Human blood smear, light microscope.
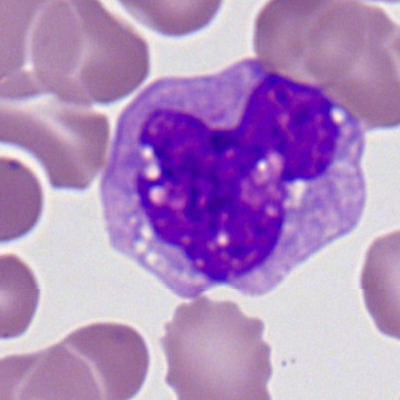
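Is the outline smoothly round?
No; it is irregular and angular.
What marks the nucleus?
A deep notch at its top edge gives it a folded shape.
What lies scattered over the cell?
Several small clear vacuoles, while the cytoplasm shows no coarse coloured granules.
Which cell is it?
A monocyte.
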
